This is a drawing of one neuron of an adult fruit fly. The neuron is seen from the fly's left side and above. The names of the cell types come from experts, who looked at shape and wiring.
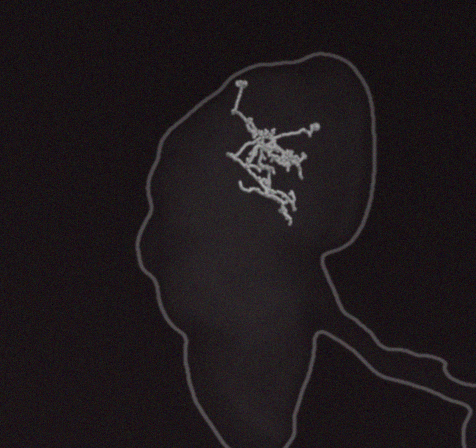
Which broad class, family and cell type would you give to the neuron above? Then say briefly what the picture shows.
Its broad class is central-brain intrinsic neuron. Its family is hemilineage SMPpv2_dorsal. Its cell type is CL143. As drawn here it is taller than it is wide.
